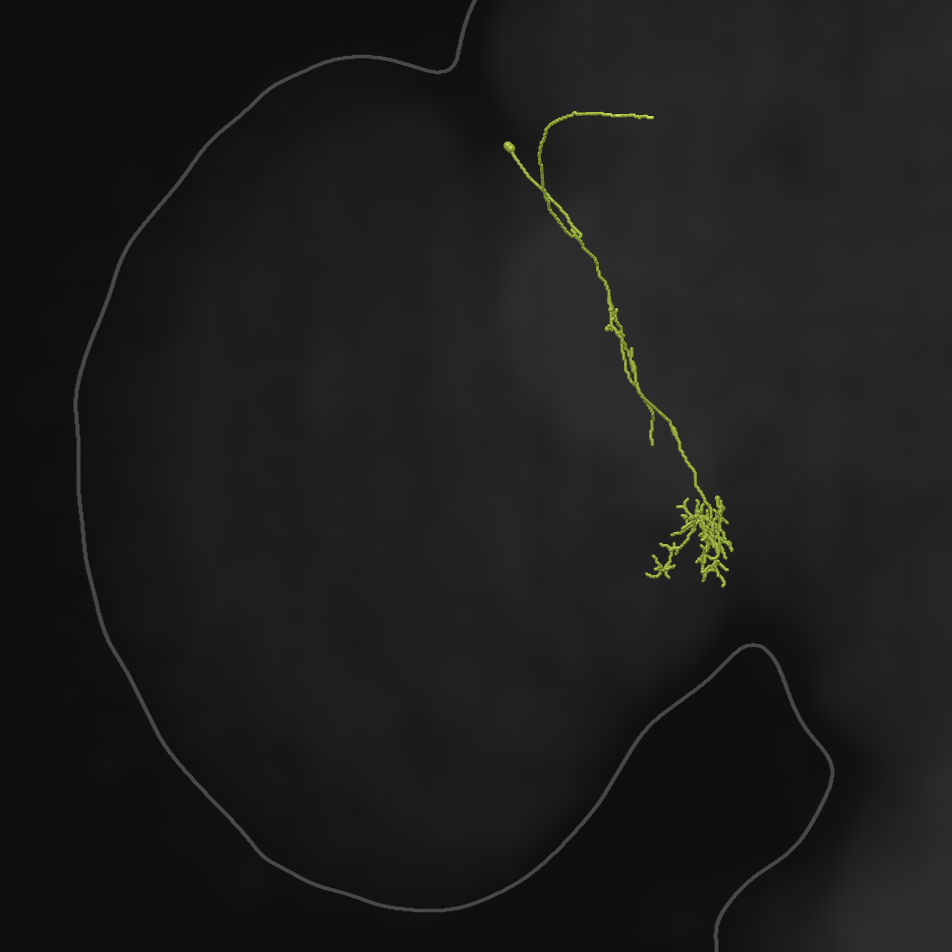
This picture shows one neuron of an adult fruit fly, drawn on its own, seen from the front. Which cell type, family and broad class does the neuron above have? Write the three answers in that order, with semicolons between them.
LC10b; hemilineage VPNd2; visual projection neuron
